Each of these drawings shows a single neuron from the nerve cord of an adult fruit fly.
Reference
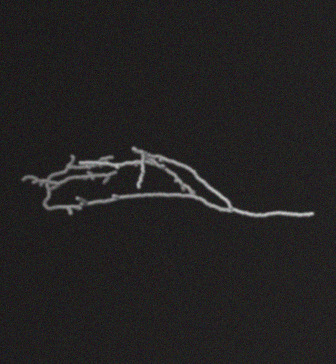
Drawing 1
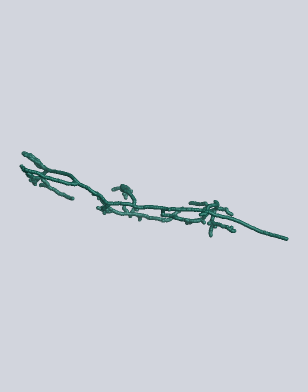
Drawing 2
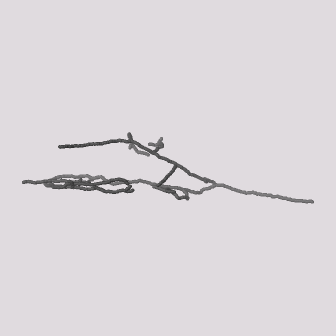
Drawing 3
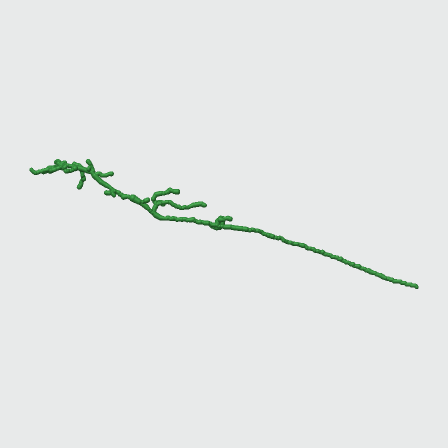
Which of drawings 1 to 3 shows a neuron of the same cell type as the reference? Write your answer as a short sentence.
The neuron in drawing 2 is of the same cell type.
